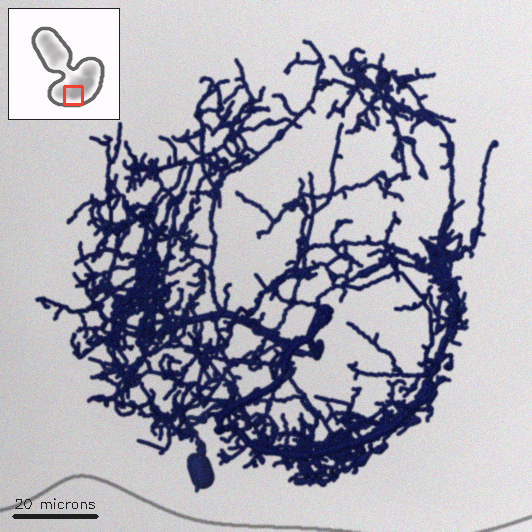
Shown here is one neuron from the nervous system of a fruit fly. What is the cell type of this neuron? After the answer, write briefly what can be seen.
The cell type is AVLP081. This is a central-brain intrinsic neuron. It is in the brain and does not reach the nerve cord. From left to right in the picture it spans about 110 microns. The picture shows more than a hundred branch ends.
